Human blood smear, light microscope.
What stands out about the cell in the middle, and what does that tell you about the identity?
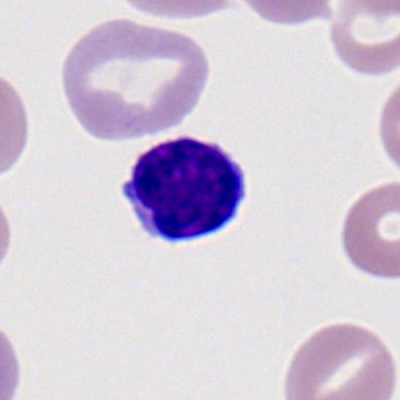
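This cell has a roughly round outline. Its chromatin is dark purple and coarsely clumped, and no nucleoli can be seen in the nucleus. Only a scant rim of pale blue cytoplasm shows, mostly along the left edge. The cell is a lymphocyte.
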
